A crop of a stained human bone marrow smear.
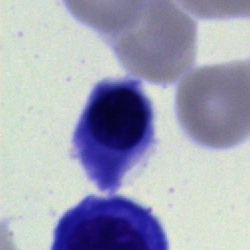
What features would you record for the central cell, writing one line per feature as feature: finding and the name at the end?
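Nucleus: upper part of cell, very dark purple, dense.
Cytoplasm: deep blue.
Shape: cytoplasm tapers downward into a tail-like extension.
Name: erythroblast.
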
